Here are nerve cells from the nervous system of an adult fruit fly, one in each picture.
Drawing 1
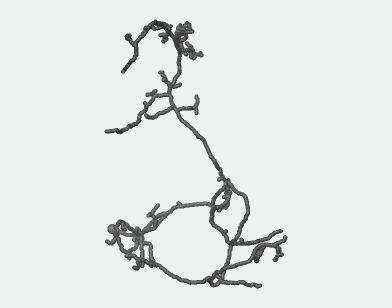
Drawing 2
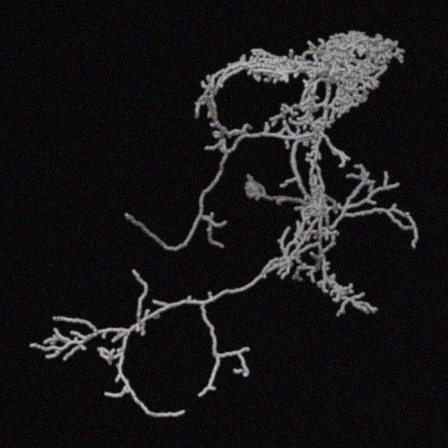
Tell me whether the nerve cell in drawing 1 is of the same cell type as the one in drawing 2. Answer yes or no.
no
